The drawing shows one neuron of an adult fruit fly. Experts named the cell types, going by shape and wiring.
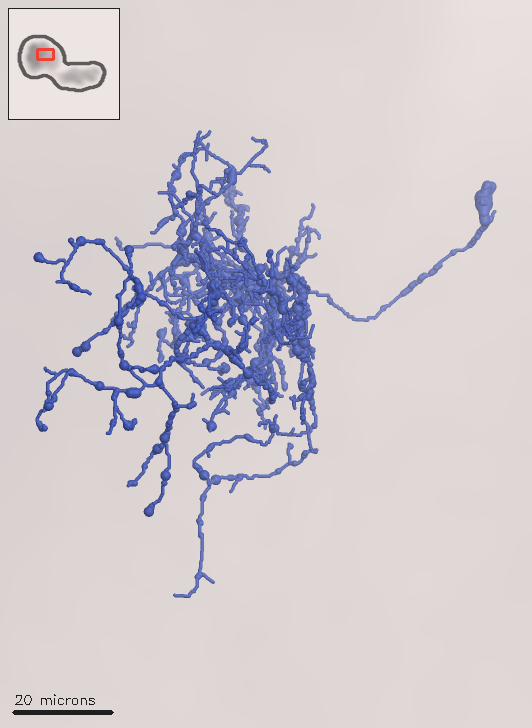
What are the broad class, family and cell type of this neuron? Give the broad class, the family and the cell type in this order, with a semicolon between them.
central-brain intrinsic neuron; hemilineage VLPp&l1_anterior; PVLP096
